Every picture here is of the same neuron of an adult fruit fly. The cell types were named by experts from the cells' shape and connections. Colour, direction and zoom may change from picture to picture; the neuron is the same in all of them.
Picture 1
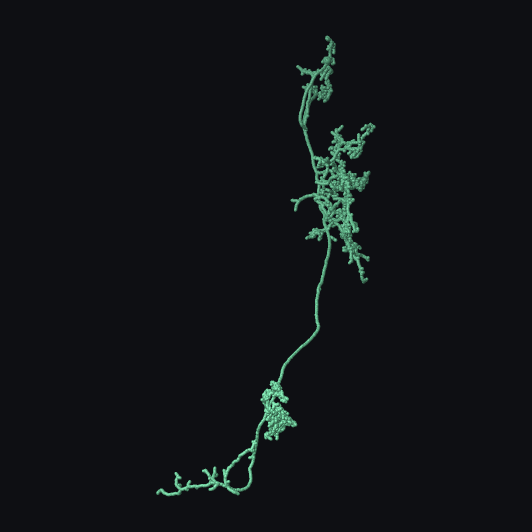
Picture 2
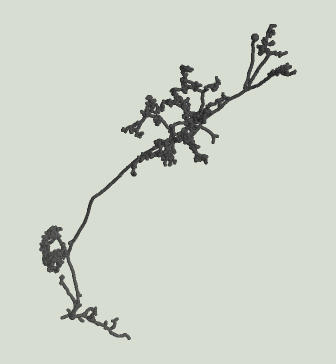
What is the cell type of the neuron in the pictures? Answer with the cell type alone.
AN08B012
